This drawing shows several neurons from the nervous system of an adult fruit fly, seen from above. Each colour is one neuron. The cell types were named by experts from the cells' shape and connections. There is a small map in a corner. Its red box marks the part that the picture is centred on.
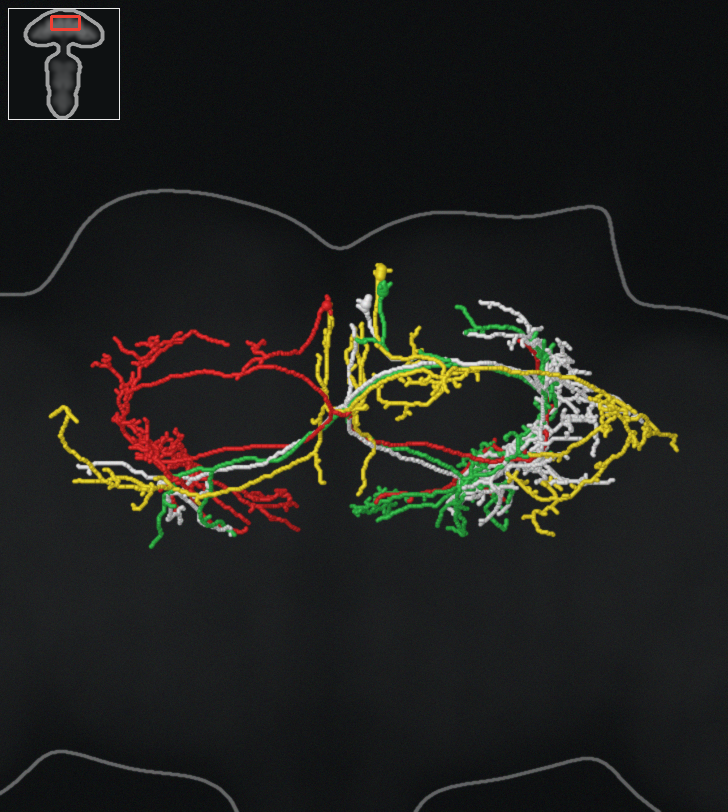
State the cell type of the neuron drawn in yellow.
SMP723m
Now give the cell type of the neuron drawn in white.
SIP142m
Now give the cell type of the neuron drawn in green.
SIP143m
